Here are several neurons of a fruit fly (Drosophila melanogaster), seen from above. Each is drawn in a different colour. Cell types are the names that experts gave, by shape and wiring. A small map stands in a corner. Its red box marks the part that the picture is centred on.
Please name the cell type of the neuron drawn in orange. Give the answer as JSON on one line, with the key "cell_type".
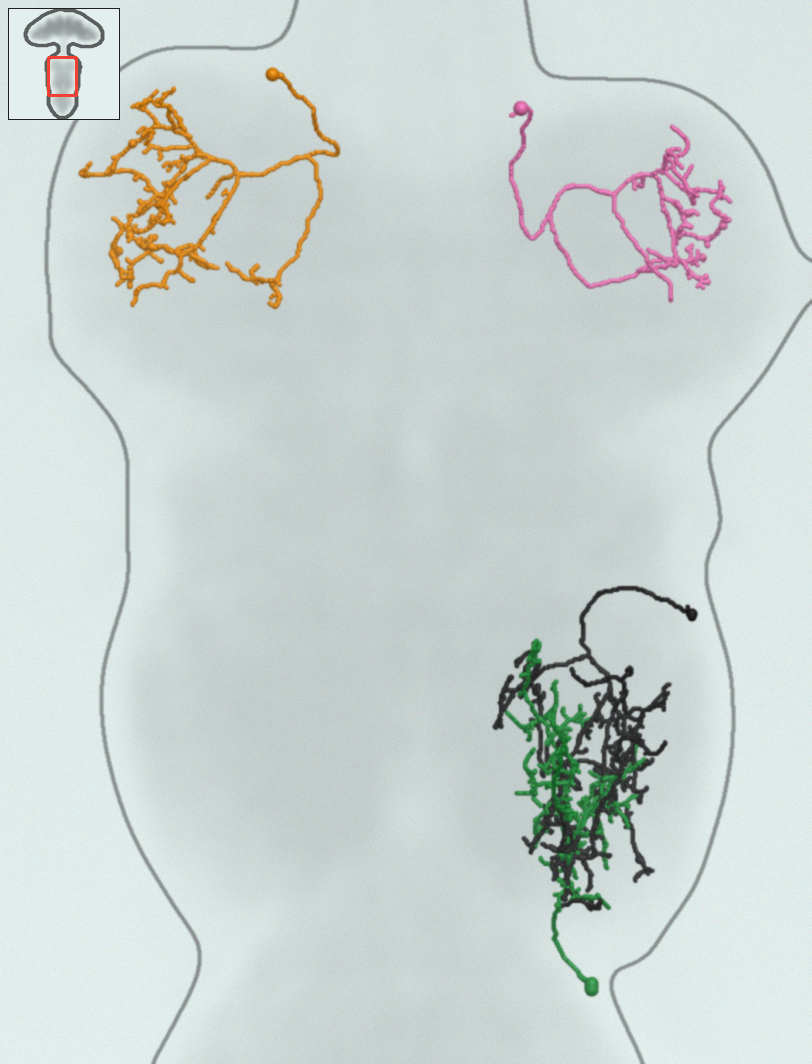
{"cell_type": "IN09A030"}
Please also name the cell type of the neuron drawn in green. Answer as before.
{"cell_type": "IN20A.22A053"}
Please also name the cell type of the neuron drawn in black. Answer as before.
{"cell_type": "IN09A026"}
